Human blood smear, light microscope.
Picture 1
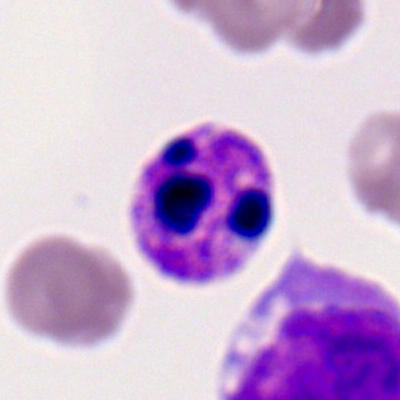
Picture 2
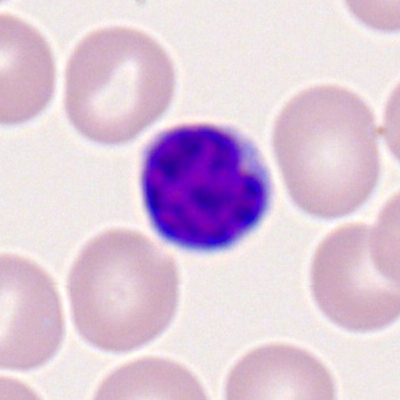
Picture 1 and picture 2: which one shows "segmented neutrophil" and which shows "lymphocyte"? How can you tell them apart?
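Picture 1: segmented neutrophil. Picture 2: lymphocyte. Neutrophil outline: round to slightly oval, edge smooth. Nuclear masses: largest lies left of centre; chromatin in each dense and very dark, no visible texture; no nucleoli. Neutrophil cytoplasm: abundant, pinkish-purple, fine purplish granules scattered throughout. Lymphocyte outline: round and smooth. Lymphocyte chromatin: dense, coarsely clumped, dark purple; no nucleoli seen.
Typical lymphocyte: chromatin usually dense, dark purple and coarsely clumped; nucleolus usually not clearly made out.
Lymphocyte cytoplasm: thin sliver only, mainly at upper right edge; pale blue; no granules.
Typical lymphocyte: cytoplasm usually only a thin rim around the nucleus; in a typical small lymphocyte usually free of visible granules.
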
